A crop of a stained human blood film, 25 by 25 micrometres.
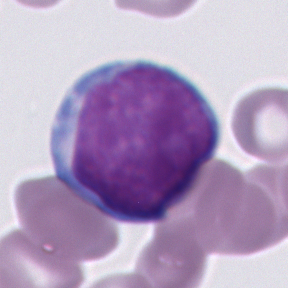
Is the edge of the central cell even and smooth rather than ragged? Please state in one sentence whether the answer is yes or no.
Yes, it is a smooth edge that the cell has.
